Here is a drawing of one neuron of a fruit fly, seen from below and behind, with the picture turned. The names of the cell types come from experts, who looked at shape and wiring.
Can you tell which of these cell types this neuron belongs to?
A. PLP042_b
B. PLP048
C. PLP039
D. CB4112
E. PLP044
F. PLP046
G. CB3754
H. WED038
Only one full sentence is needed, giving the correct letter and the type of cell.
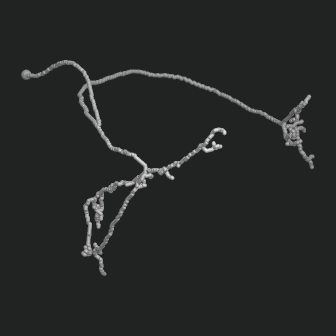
The neuron is a member of cell type PLP044, given in option E.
